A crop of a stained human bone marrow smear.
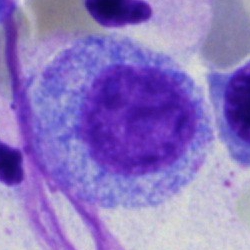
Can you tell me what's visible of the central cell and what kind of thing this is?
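Roughly round, this one, with its nucleus sitting a bit off-centre toward the right. The chromatin's dark purple and mottled rather than smooth, and fine purple granules are scattered through the cytoplasm. So that's a promyelocyte.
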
